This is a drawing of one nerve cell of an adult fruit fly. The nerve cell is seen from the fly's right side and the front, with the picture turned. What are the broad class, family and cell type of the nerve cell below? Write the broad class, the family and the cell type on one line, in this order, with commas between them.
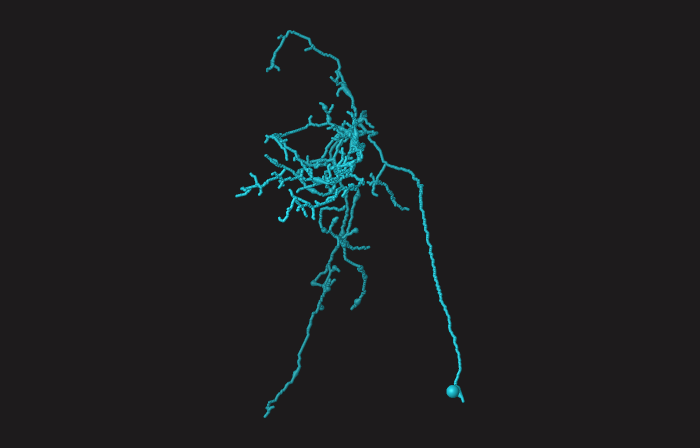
central-brain intrinsic neuron, hemilineage LHl4_posterior, PLP114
